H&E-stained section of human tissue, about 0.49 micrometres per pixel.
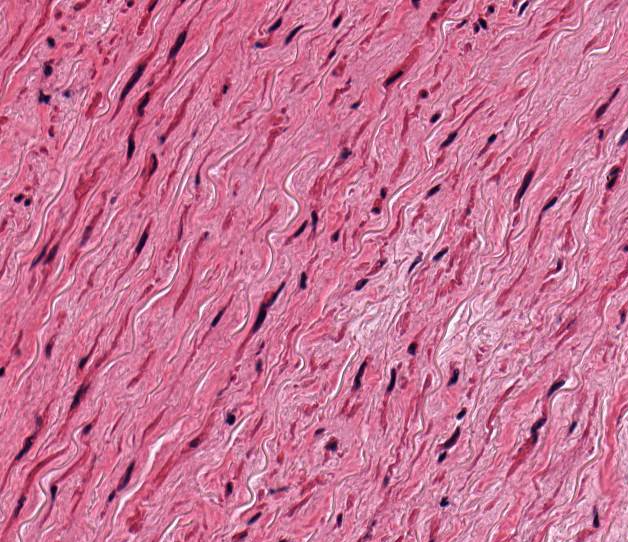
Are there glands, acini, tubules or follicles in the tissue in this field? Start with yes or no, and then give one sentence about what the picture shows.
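No. No epithelium or glands are present anywhere in the field.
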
